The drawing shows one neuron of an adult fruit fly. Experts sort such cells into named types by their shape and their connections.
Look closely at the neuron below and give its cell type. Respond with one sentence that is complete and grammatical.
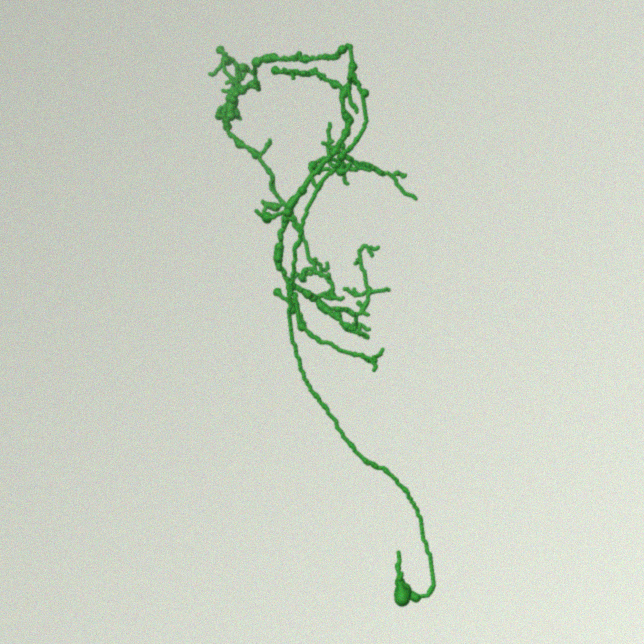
This neuron is categorized as cell type IN03B069.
